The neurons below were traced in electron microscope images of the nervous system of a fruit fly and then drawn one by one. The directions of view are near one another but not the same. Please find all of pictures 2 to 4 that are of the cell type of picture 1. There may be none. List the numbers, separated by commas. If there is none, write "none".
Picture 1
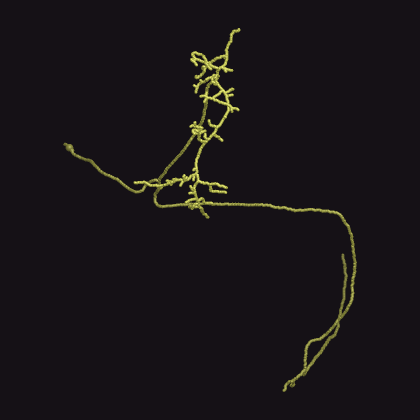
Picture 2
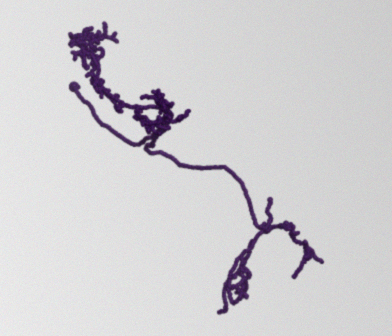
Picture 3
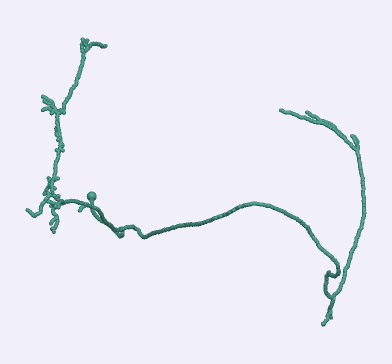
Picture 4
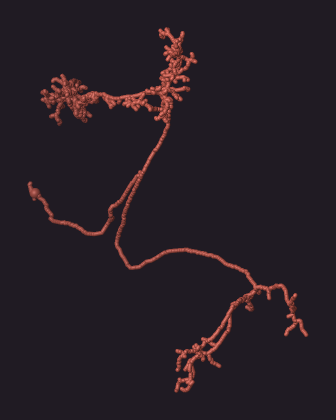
3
